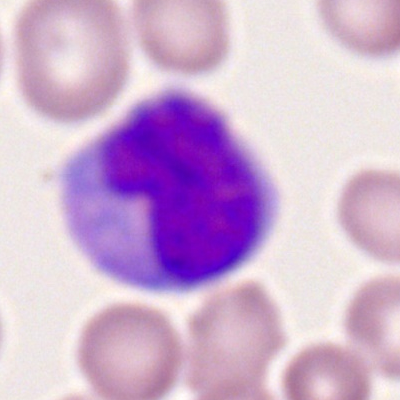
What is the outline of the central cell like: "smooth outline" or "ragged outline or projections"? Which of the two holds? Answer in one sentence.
The cell is bounded by a smooth edge without blebs or tags.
